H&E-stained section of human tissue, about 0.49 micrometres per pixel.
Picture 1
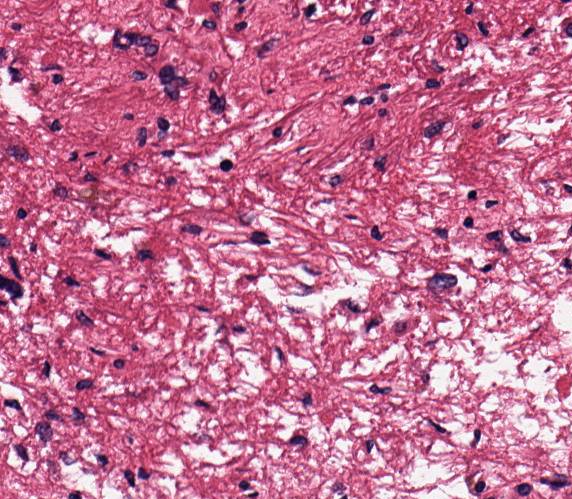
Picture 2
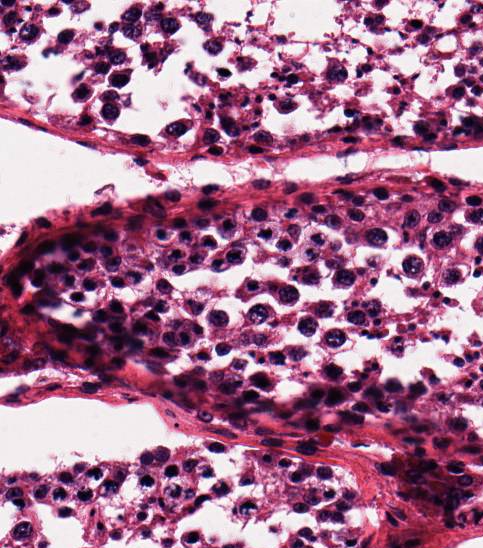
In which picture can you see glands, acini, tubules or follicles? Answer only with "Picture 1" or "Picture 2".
Picture 2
